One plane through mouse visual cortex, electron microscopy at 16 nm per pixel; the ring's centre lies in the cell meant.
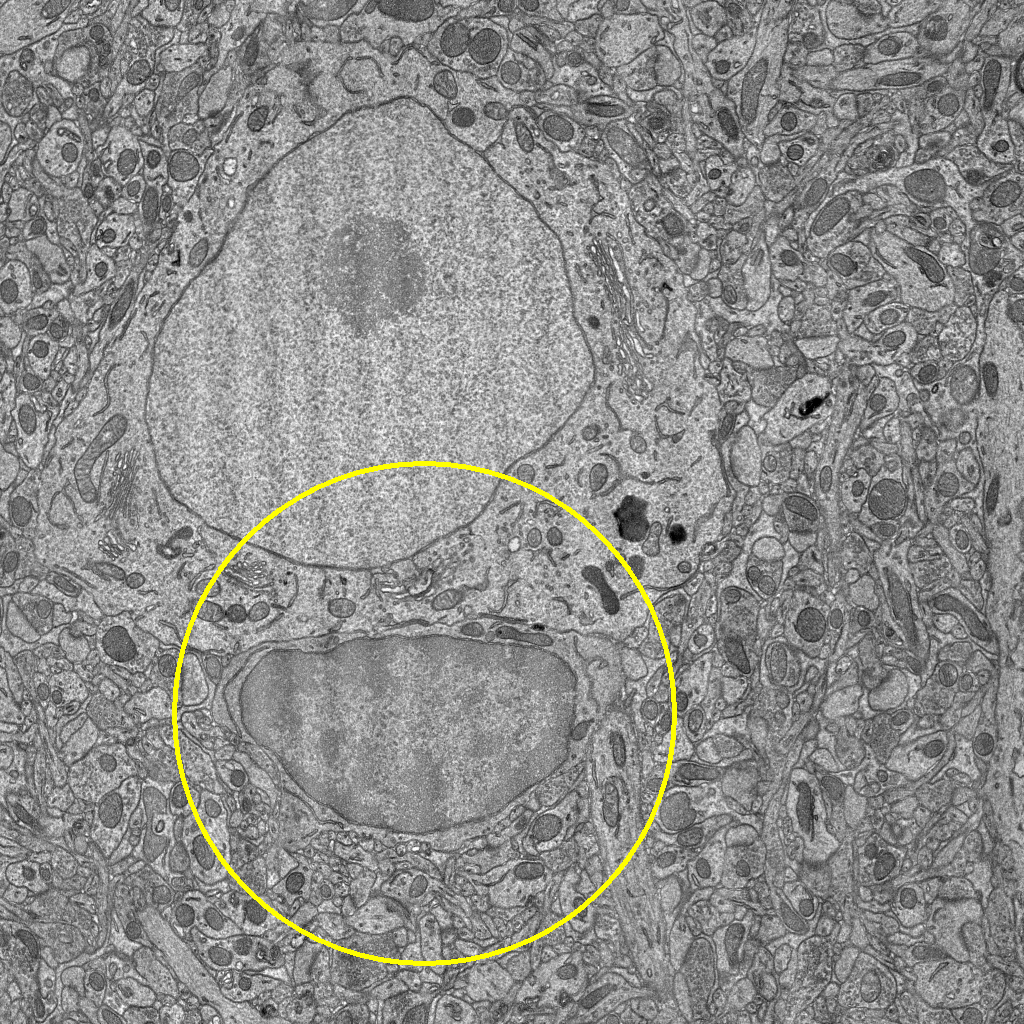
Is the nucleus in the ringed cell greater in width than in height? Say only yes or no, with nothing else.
Yes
